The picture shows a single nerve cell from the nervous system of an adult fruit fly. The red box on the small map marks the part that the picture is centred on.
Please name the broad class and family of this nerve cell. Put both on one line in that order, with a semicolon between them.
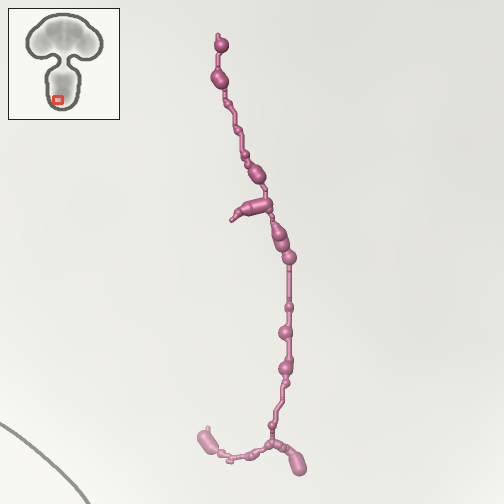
sensory neuron entering the nerve cord; class mechanosensory tactile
